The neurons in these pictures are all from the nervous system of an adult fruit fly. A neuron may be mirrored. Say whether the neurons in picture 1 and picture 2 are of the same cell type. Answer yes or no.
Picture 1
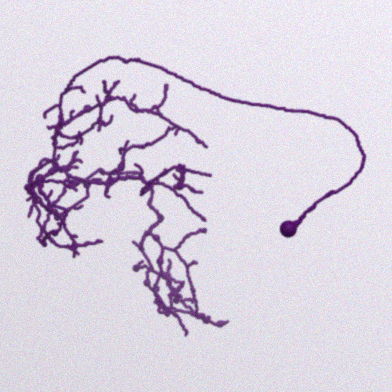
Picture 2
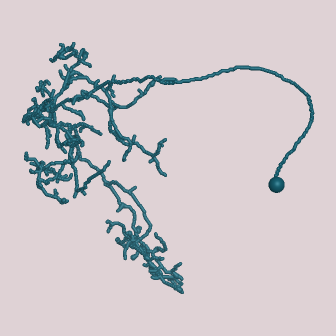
yes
